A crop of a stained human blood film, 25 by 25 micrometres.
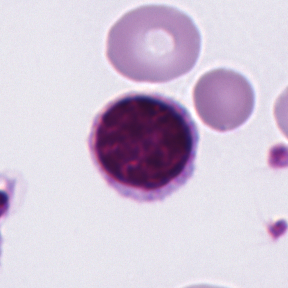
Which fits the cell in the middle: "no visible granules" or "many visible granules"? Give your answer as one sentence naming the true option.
This cell has a cytoplasm without visible granules.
